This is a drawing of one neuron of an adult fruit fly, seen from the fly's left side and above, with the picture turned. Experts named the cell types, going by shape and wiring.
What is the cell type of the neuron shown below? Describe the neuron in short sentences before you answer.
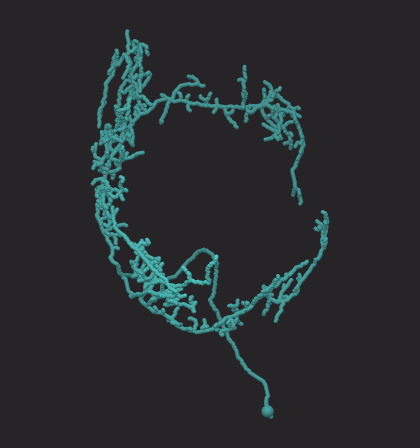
Dozens of branch ends can be seen. As drawn here it is taller than it is wide. It is a nerve-cord intrinsic neuron. It is of cell type IN01B020.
